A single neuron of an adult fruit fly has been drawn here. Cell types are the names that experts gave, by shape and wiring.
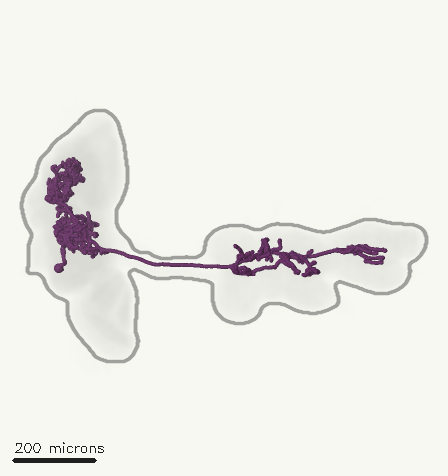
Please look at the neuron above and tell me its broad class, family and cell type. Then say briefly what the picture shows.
Its broad class is descending neuron. Its family is DNg. It is of cell type DNg104. It reaches both the brain and the nerve cord, passing through the neck. Its cell body lies on the left of the picture. From left to right in the picture it spans about 850 microns.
